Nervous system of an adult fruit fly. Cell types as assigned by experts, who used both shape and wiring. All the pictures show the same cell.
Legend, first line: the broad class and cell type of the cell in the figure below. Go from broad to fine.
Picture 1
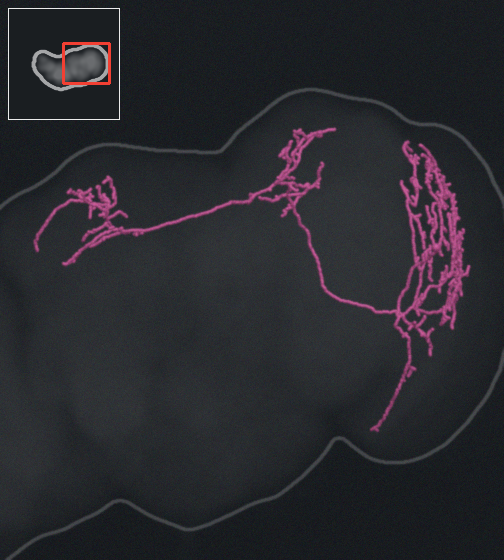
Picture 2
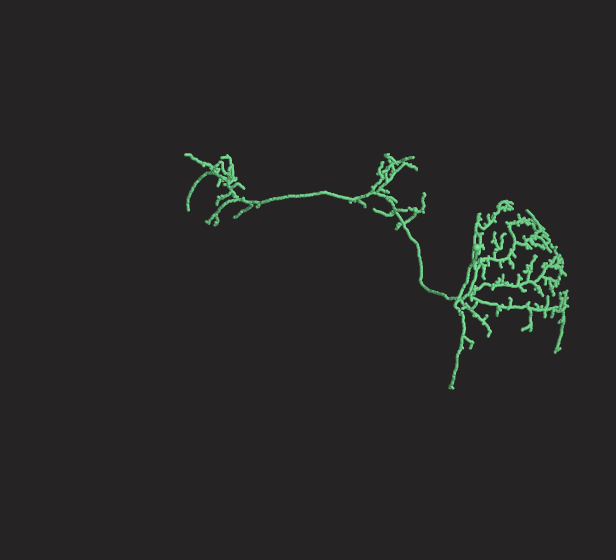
visual projection neuron; aMe26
